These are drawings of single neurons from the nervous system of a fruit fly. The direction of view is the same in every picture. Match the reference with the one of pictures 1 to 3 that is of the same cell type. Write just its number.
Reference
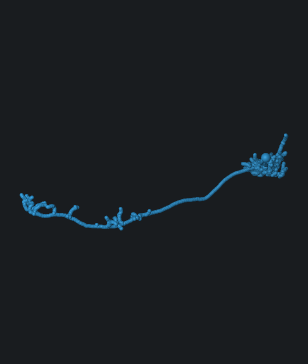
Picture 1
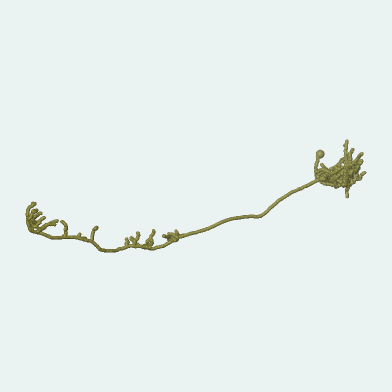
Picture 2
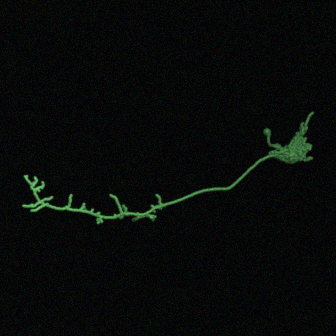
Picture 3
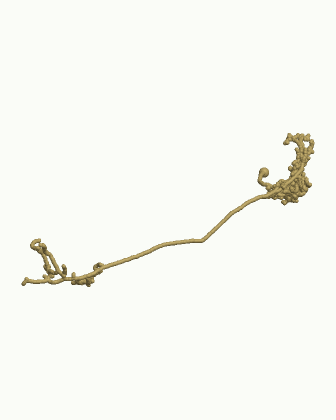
1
